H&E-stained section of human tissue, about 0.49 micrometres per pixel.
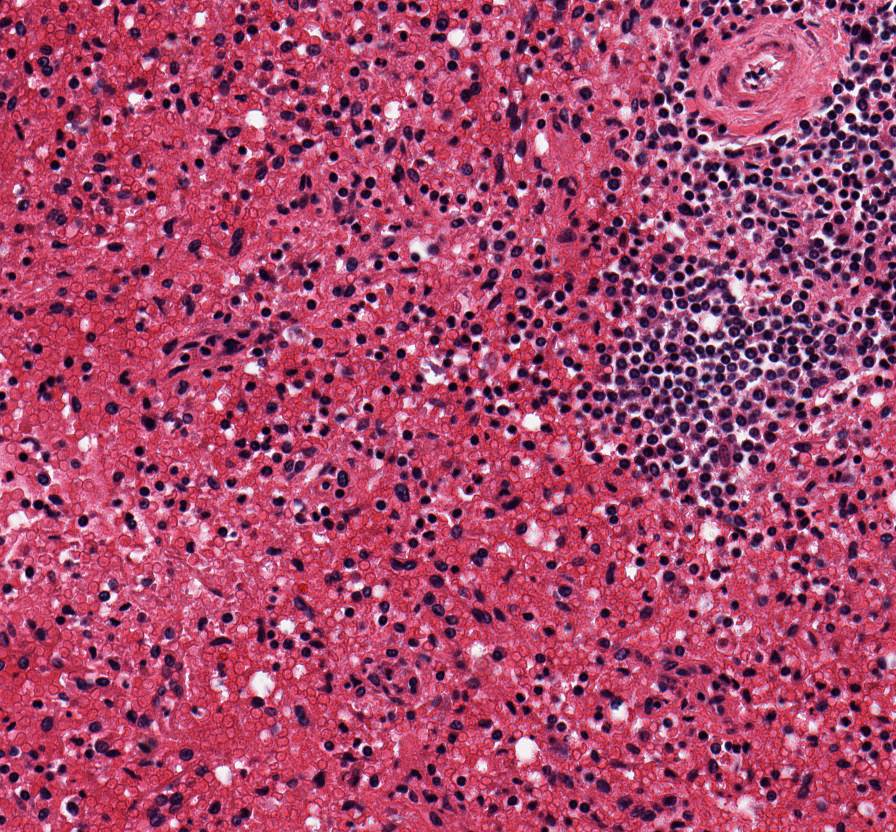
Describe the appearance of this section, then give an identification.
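The bulk of the field, on the left and lower side, is densely packed red blood cells with dark nuclei scattered among them, and some of those nuclei are elongated rather than round. Over at the upper right there's a dense aggregate of small dark lymphocytes, with small, round, dark nuclei and scant cytoplasm. This is spleen.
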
